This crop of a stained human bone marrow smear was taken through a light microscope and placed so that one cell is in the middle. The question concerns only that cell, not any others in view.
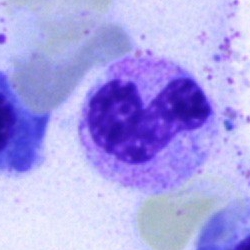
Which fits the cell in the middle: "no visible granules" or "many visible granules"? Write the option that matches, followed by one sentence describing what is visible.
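Many visible granules. Fine pink-violet granules are spread through the cytoplasm.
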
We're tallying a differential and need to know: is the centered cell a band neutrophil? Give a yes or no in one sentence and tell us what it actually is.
Yes, the cell here in the middle is a band neutrophil.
